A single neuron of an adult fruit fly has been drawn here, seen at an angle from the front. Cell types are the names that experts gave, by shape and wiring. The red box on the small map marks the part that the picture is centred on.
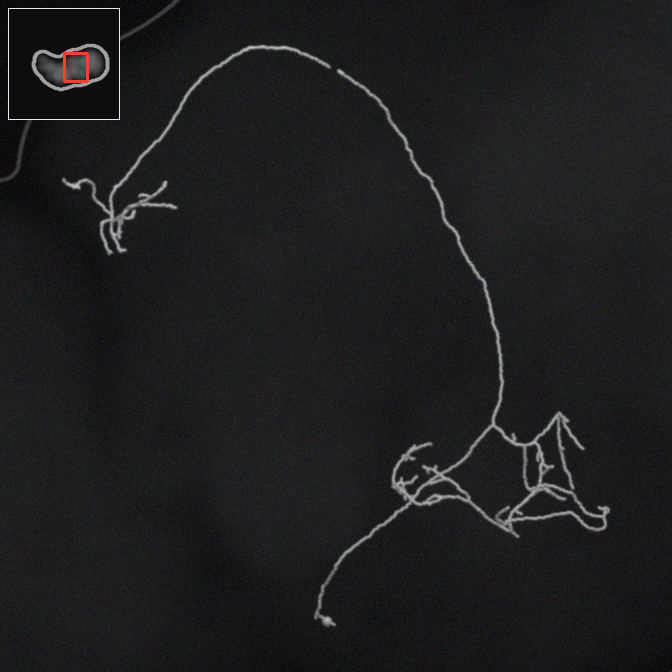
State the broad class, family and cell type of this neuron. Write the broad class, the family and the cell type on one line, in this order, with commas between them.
central-brain intrinsic neuron, hemilineage ALlv1, M_lvPNm46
